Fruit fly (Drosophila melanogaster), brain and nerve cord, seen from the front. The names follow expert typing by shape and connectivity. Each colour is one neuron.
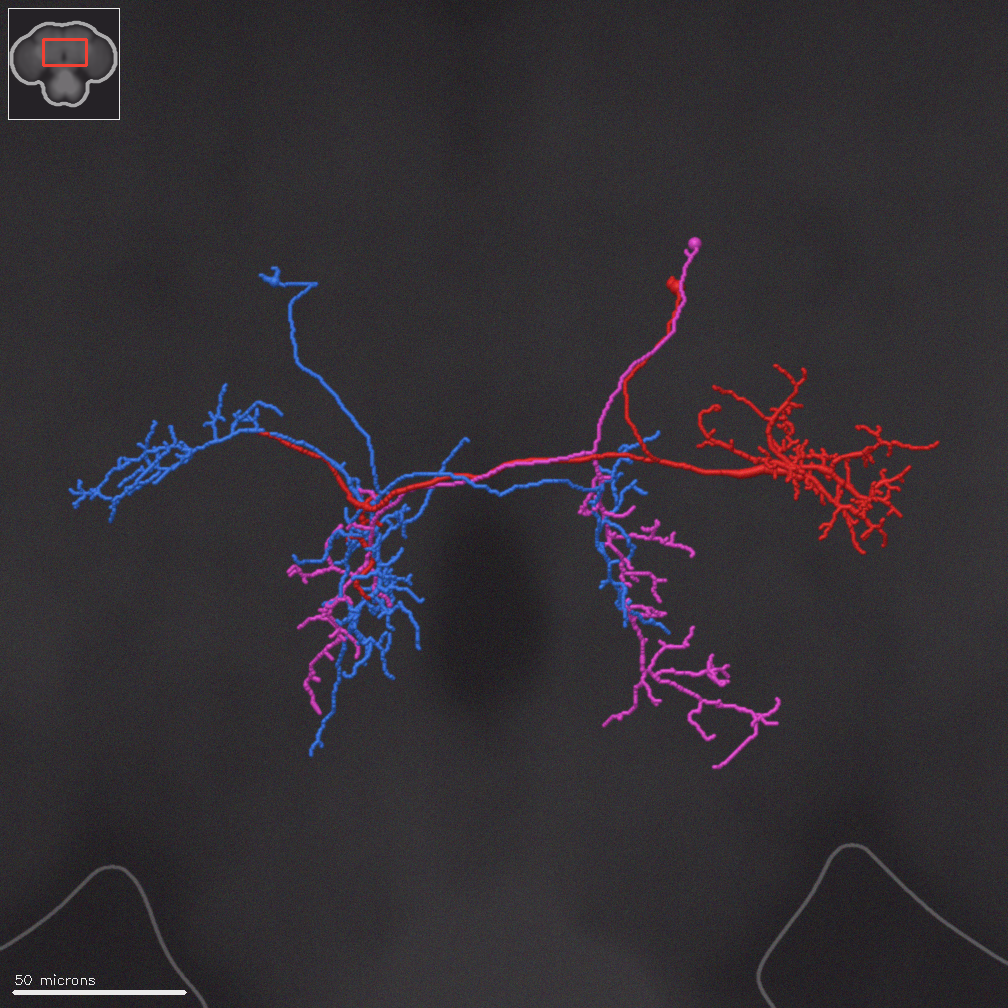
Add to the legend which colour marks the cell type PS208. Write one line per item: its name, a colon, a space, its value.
colour: blue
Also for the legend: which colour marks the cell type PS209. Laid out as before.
colour: magenta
